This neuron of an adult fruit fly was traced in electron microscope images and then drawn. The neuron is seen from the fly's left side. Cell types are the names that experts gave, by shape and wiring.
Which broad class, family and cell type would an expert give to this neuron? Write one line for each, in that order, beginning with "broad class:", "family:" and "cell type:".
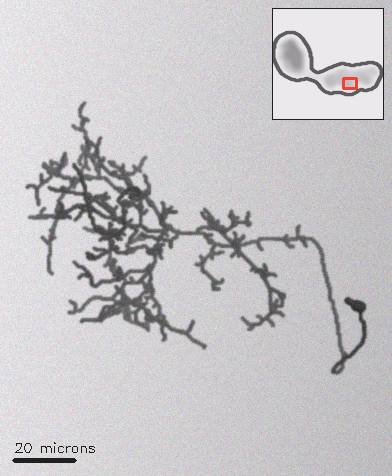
broad class: nerve-cord intrinsic neuron
family: hemilineage 20A.22A
cell type: IN20A.22A041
